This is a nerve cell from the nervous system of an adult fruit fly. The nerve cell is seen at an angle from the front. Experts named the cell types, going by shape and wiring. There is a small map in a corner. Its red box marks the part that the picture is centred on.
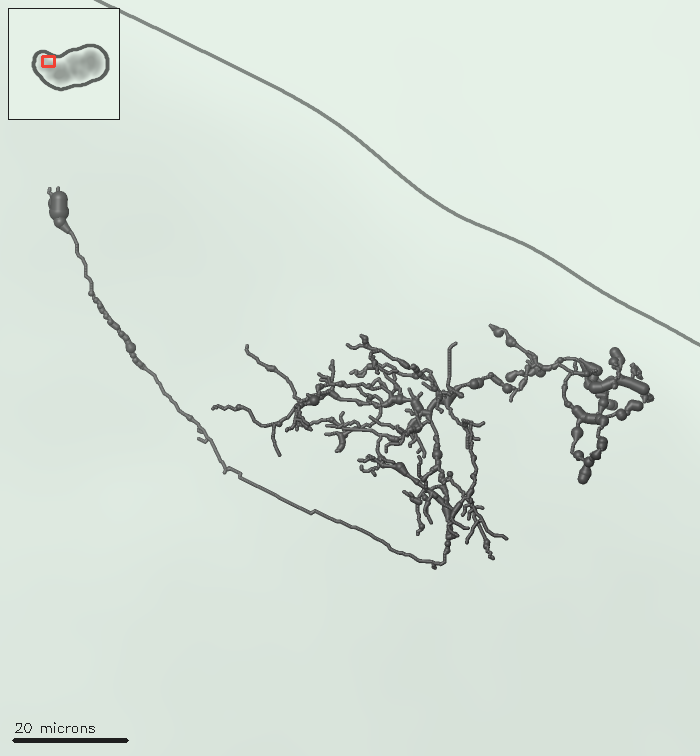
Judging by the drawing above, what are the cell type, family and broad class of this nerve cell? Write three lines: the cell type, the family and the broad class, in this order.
IN06A119
hemilineage 06A
nerve-cord intrinsic neuron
